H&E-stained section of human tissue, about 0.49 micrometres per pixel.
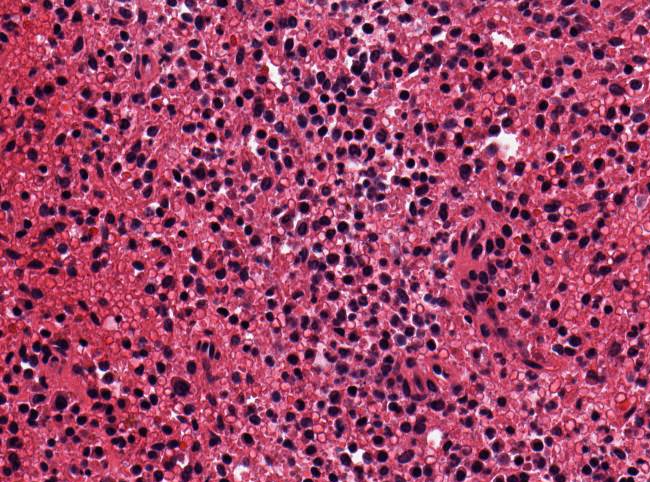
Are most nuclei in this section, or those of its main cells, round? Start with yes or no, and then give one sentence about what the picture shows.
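Yes. Most nucleated cells have small, round, darkly staining nuclei of fairly uniform size.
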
